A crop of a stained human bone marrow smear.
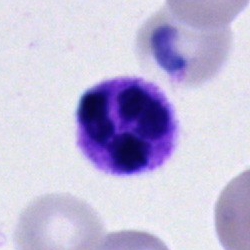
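Segmented neutrophil, centre of the field. Chromatin within the lobes is dense and very dark purple, and no nucleoli are visible in the nucleus. The cytoplasm between and around the lobes is violet-purple, with no vacuoles seen.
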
